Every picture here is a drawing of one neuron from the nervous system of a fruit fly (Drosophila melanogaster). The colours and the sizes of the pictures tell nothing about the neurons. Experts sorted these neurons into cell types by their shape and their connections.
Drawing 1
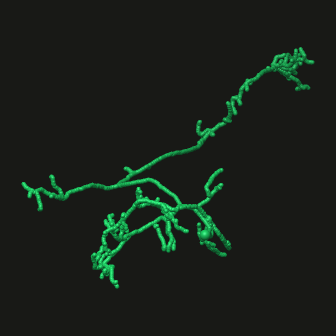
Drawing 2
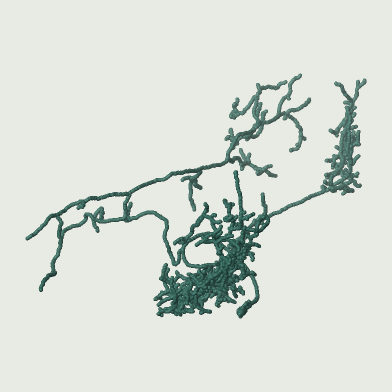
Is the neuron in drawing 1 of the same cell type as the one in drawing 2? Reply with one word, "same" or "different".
different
